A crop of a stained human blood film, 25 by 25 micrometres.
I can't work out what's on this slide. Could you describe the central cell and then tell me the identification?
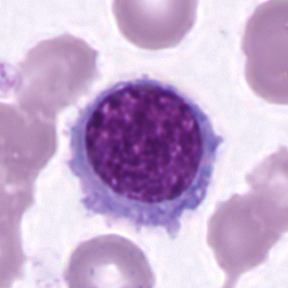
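The central cell measures about 14 micrometres across, and its border is ragged, with small irregular projections. Its nucleus is round, about 10 micrometres across, and fills about 60% of the cell's area. The nucleus stains deep purple throughout, with coarse, clumped chromatin broken by many small pale gaps between the dark clumps. The rim of cytoplasm is wider below the nucleus than above it. This is a plasma cell.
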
